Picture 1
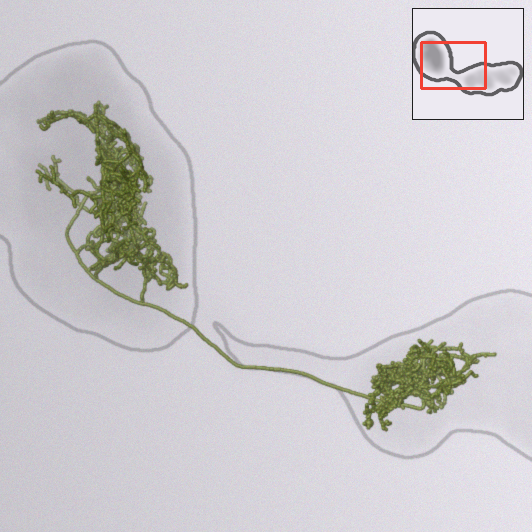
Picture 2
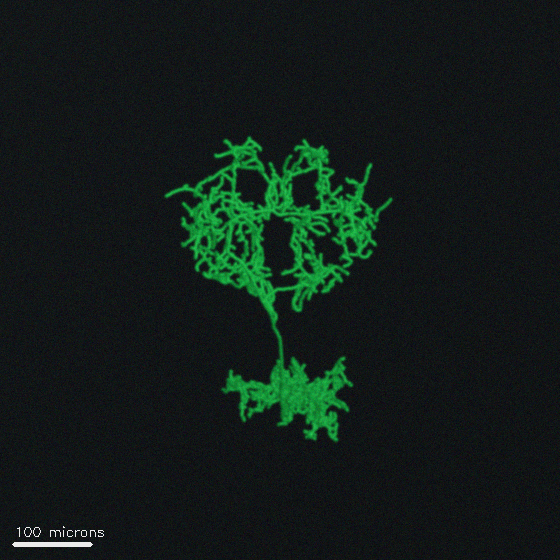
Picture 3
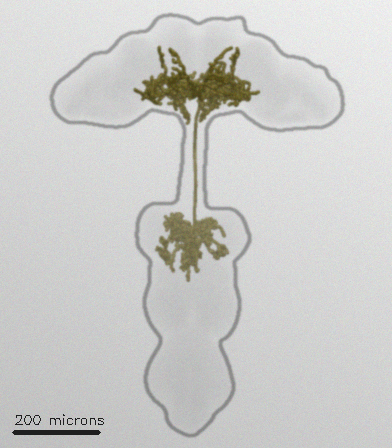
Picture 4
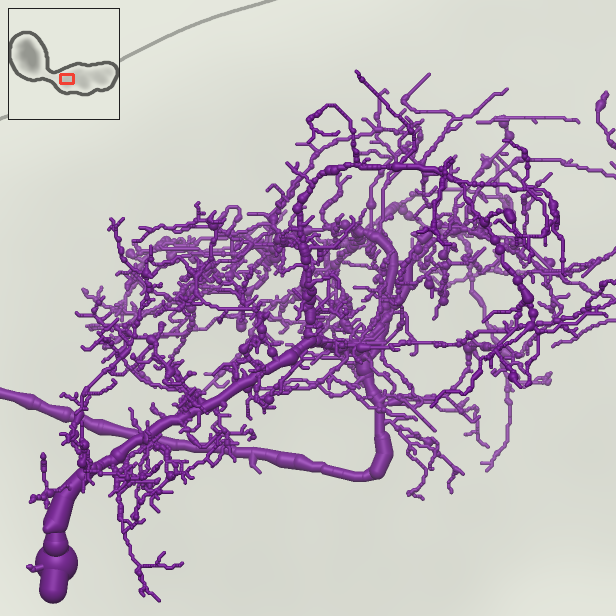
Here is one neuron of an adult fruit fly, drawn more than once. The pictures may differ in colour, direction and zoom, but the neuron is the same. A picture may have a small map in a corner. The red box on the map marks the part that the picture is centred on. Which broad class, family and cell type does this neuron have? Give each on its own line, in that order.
ascending neuron
hemilineage 07B
AN07B004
